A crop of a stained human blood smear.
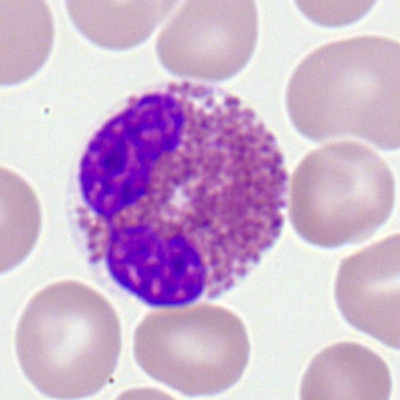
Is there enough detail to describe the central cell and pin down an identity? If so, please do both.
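Nucleus: two lobes, lying along left side of cell. Chromatin coarsely clumped. Granules pink. Cell: eosinophil.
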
